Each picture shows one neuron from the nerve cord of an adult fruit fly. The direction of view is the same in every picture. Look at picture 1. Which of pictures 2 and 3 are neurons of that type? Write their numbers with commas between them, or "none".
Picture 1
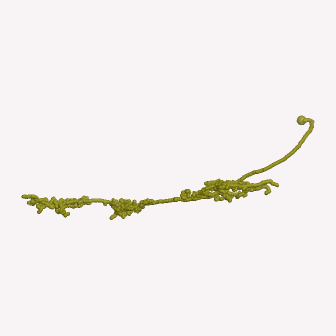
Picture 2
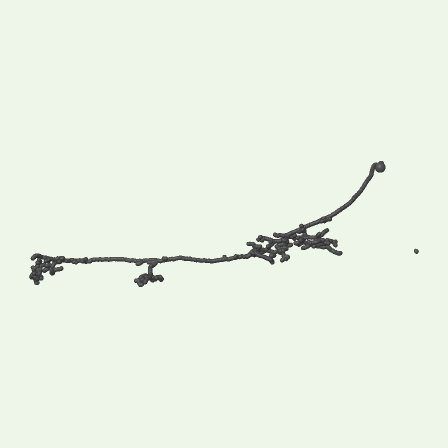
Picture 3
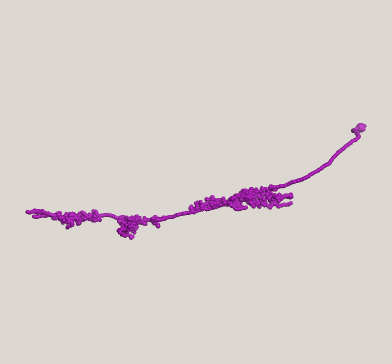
3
